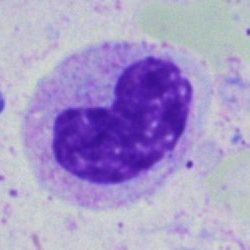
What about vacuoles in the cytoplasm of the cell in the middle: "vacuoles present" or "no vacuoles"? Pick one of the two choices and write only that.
No vacuoles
